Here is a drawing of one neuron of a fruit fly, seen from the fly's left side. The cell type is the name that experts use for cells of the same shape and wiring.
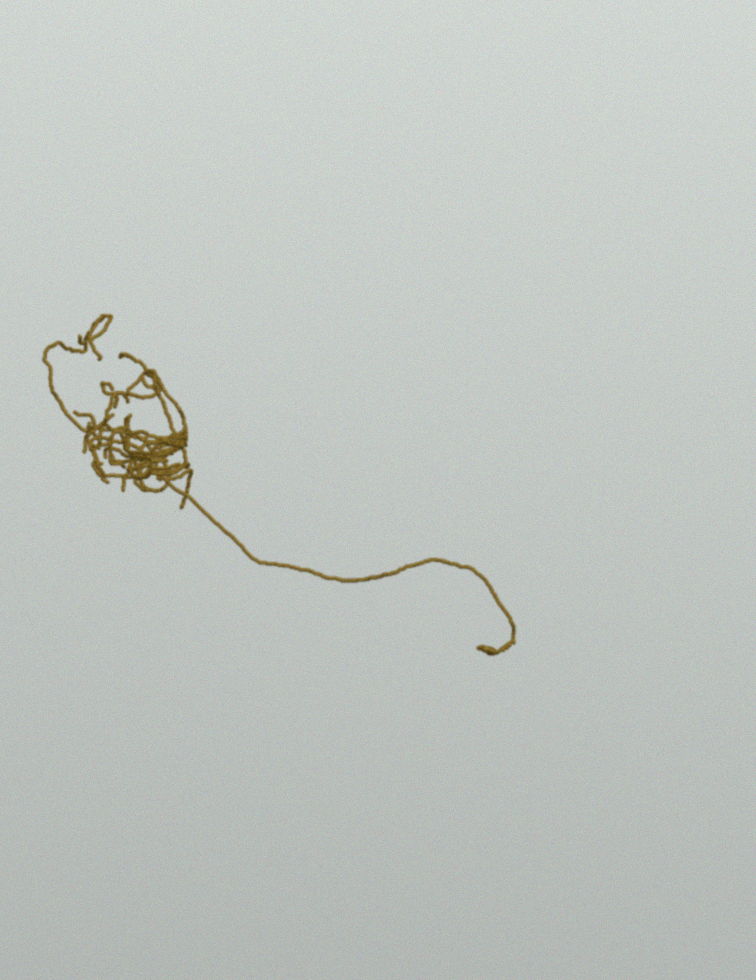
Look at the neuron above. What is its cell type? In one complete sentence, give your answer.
The neuron here falls under cell type AN27X013.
